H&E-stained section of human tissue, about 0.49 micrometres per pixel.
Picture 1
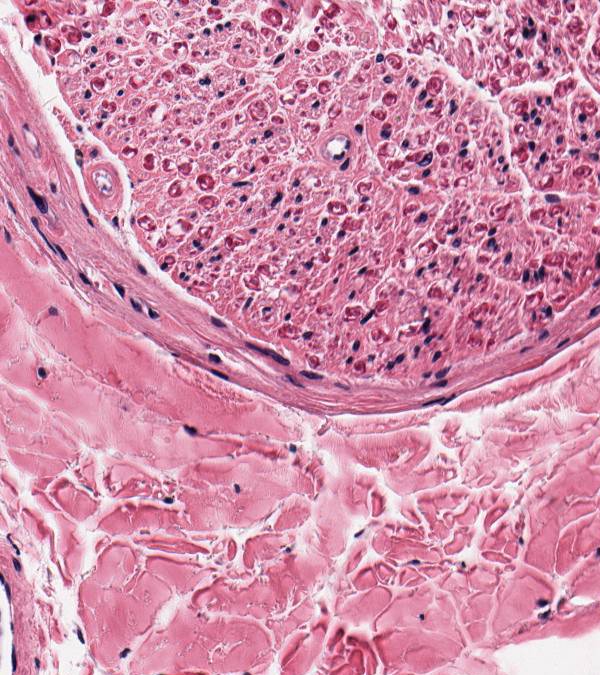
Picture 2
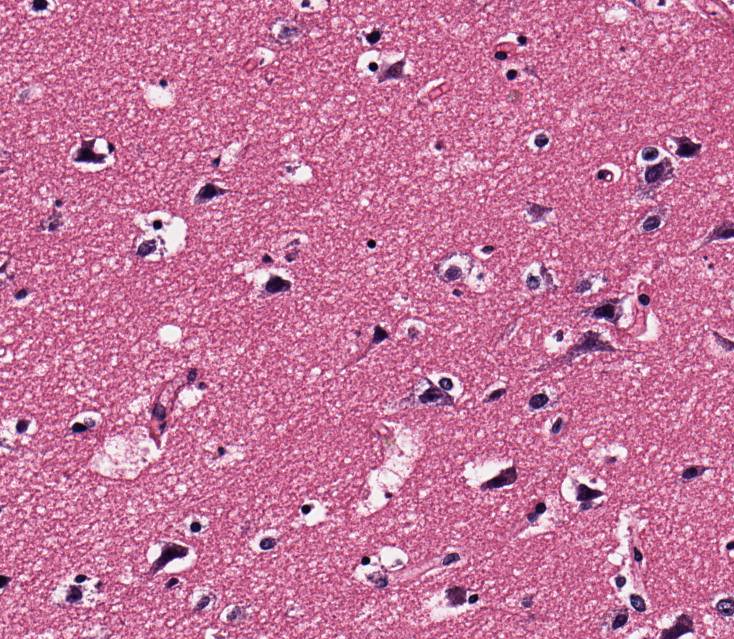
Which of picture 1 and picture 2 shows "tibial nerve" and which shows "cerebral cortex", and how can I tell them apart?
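The tibial nerve is in picture 1 and the cerebral cortex in picture 2. In the nerve, the fibres of the fascicle are cut across as many small round pink profiles, with small dark oval nuclei scattered fairly evenly among them. A layered sheath of flattened cells with elongated dark nuclei wraps the fascicle's lower and left borders. The cortex is instead a continuous pink neuropil, its cells scattered singly, with no layering, organised units, epithelium or glands. Scattered neurons are shrunken, angular and darkly stained, nucleus and cytoplasm hard to tell apart. Small round dark glial nuclei lie across the field, several in a clear halo. Neither field contains fat cells.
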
